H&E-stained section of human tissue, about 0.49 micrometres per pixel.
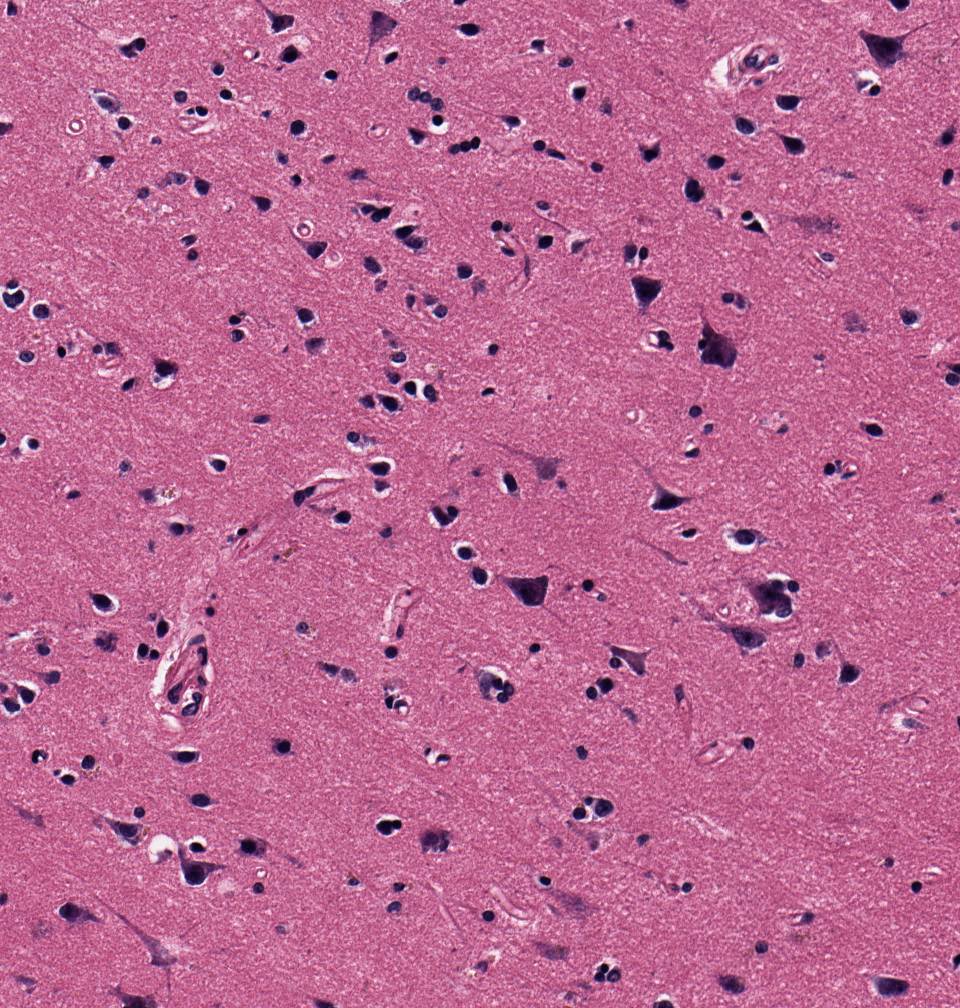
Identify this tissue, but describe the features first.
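Across the whole field, cells lie singly in a finely granular pink matrix, forming no sheets, glands or tubules. Triangular cell bodies with a tapering process, shaped like pyramidal neurons, are scattered, one right of centre, staining dark purple, darker than the background. Small round dark nuclei with little visible cytoplasm far outnumber them. This is cerebral cortex.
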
